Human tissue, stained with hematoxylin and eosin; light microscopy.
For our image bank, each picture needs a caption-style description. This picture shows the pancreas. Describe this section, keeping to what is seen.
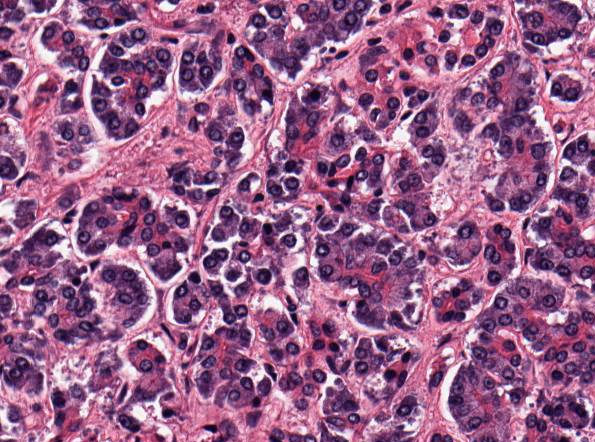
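Cells grouped in rounded nests throughout the field. Nests separated by thin partitions of pink fibrous stroma with a few elongated nuclei. Nest-cell nuclei round, fairly uniform in size and shape; many with a single distinct dark nucleolus.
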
